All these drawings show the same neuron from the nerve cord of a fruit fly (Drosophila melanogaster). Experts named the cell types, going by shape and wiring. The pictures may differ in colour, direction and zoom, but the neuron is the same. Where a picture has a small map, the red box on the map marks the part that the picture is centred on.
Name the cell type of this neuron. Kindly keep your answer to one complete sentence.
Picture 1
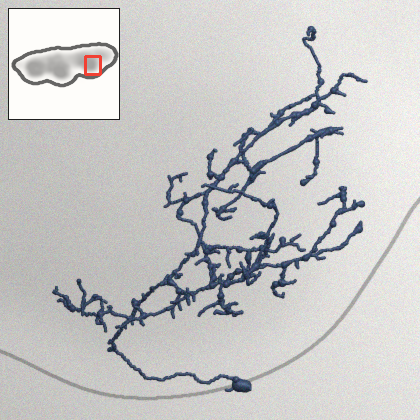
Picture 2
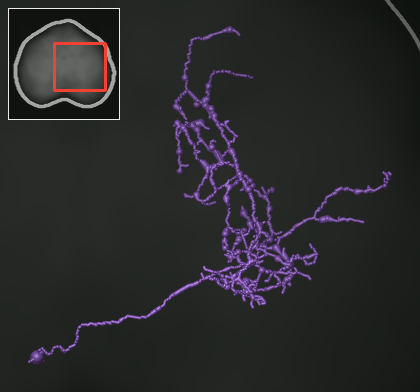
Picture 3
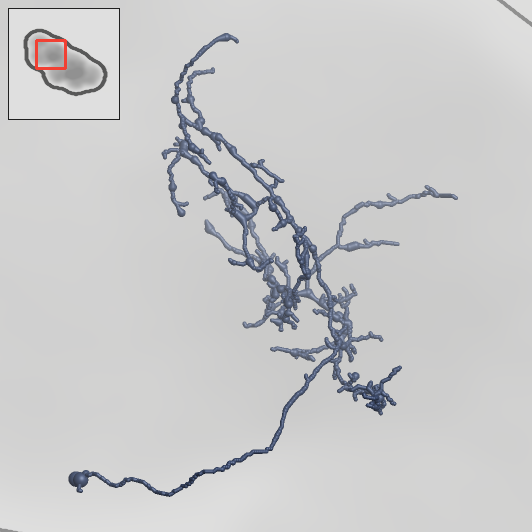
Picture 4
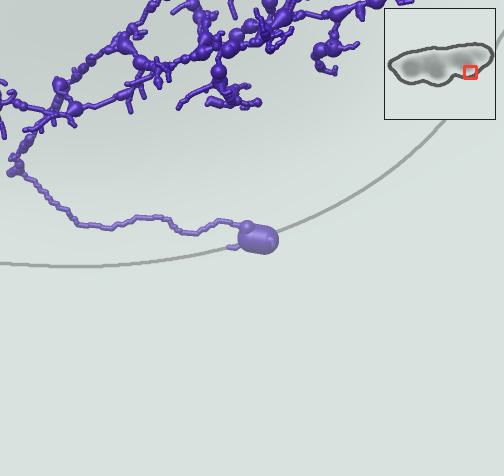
Regarding its cell type, the neuron is IN13B090.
